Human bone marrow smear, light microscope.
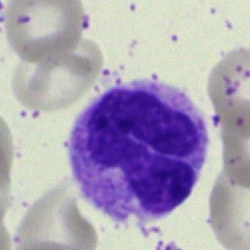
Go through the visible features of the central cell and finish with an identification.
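Follow the thin cleft across the nucleus; it divides it into two large lobes. See how the nucleus fills most of the cell, leaving a rim of cytoplasm that is widest at the lower left. You won't find any nucleoli in the nucleus. In the cytoplasm there are fine purple granules. This cell is a metamyelocyte.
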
